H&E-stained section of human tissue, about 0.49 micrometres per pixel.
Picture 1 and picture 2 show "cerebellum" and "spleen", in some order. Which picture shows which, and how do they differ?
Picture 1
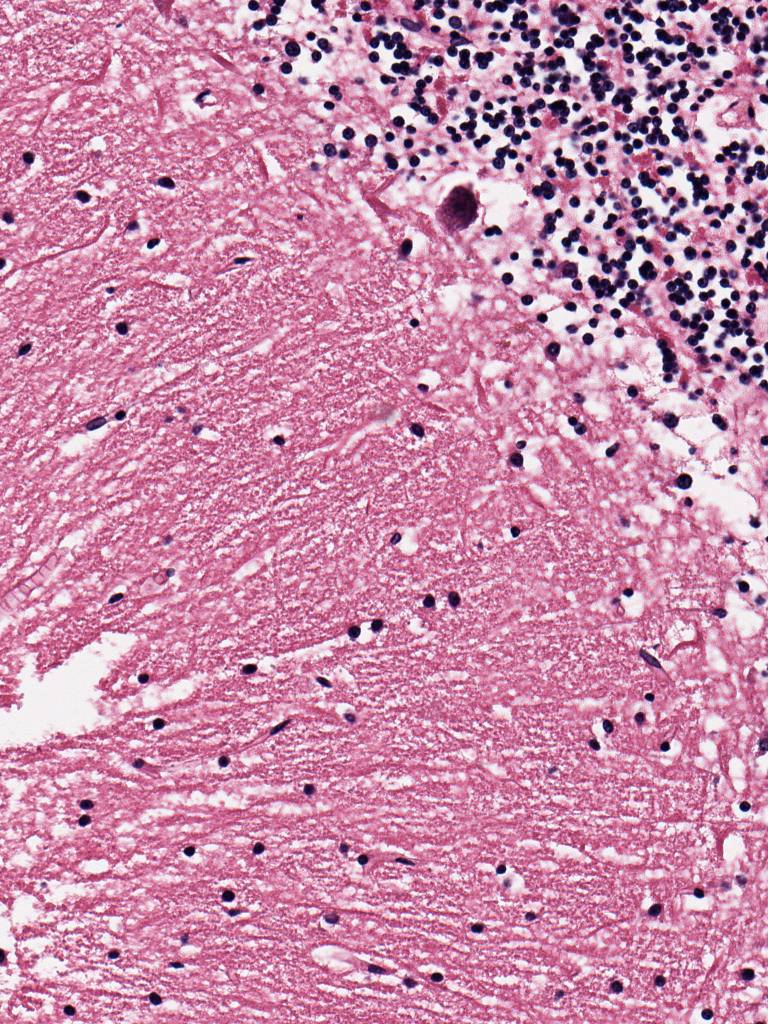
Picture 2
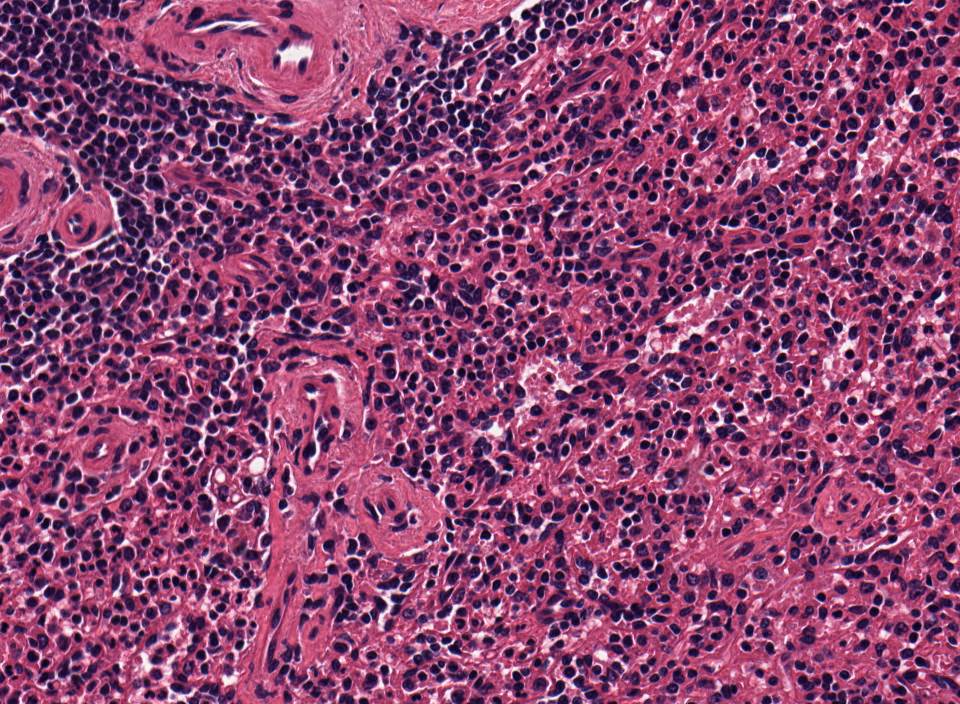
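Picture 1 is cerebellum; picture 2 is spleen. The cerebellum field has a layer of densely crowded small round dark nuclei, with scarcely any cytoplasm, in the upper right; its edge runs diagonally from top centre towards the right edge. Elsewhere the tissue is pale pink and fibrillary with sparse nuclei, and one large cell body sits at the layer's edge near top centre. In the spleen, a dense sheet of small dark lymphocytes fills the left, while the right is looser and pinker, with cells among eosinophilic strands. Thick-walled arterioles with concentric pink layers and narrow lumens are cut across, those at the upper left closely cuffed by lymphocytes.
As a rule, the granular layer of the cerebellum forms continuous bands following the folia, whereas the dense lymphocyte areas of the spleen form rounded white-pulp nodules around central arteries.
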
